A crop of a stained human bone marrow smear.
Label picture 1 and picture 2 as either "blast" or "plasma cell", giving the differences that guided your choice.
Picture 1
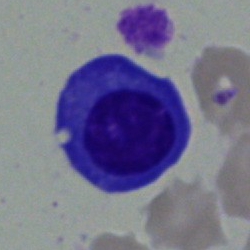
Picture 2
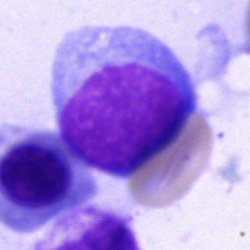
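Picture 1 shows the plasma cell; picture 2 shows the blast. The plasma cell has a rounded but slightly angular outline with a few flattened stretches, whereas the blast is rounded with a smooth edge and no surface projections. In the plasma cell the nucleus stains dark purple and appears fairly dense and even; in the blast the chromatin is finely granular and fairly evenly spread, without coarse dark clumps. The plasma cell's nucleus is surrounded on all sides by a moderate rim of deep, intense blue cytoplasm. A small clear round spot lies at the left edge of that cytoplasm. Neither cell shows distinct granules in its cytoplasm. A red cell lies against the lower right edge of the blast.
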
